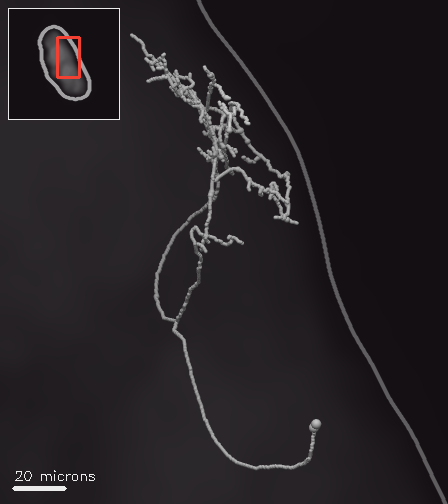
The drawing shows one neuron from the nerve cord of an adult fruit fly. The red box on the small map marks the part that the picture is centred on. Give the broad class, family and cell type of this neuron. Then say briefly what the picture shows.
It is a nerve-cord intrinsic neuron. Its family is hemilineage 19B. It is of cell type IN19B103. From top to bottom in the picture it spans about 170 microns. In this view it is taller than it is wide.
